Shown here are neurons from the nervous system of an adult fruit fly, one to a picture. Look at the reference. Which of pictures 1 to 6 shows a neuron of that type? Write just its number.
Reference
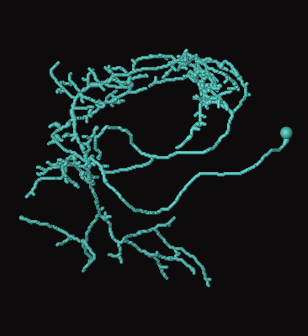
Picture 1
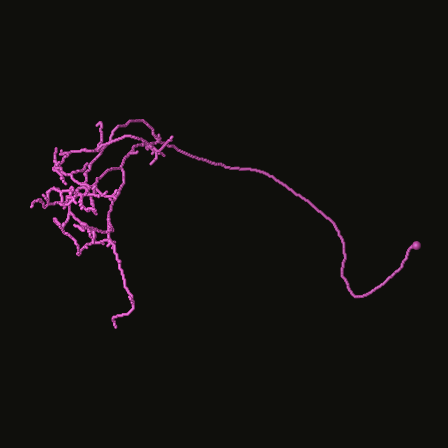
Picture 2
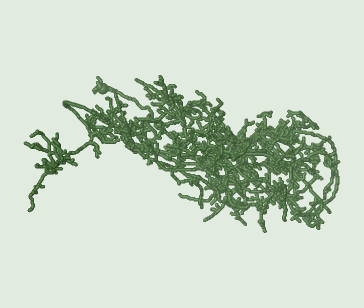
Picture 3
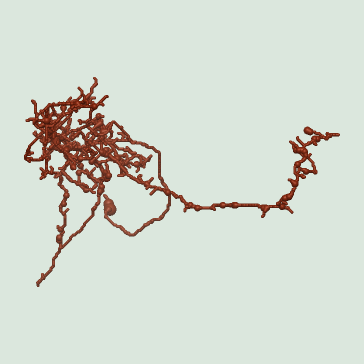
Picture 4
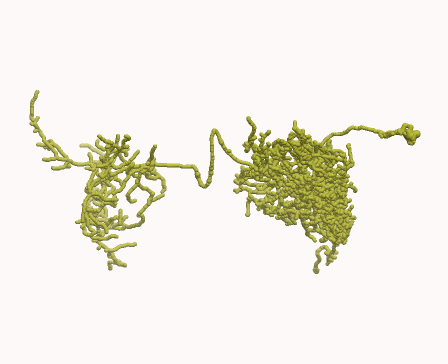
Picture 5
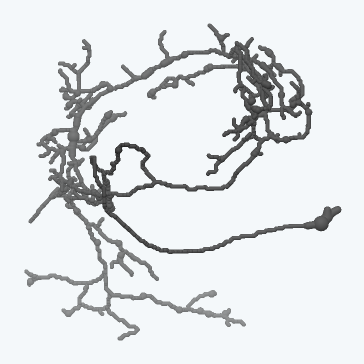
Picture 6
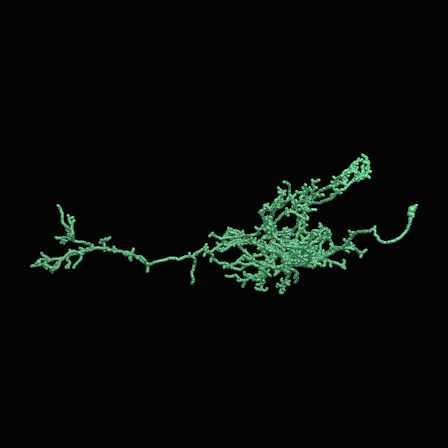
5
